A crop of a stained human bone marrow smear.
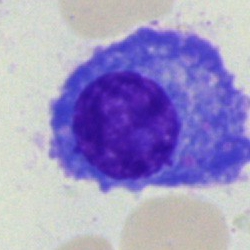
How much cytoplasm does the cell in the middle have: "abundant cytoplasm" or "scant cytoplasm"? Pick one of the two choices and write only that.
Abundant cytoplasm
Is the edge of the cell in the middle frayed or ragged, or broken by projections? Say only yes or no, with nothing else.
Yes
